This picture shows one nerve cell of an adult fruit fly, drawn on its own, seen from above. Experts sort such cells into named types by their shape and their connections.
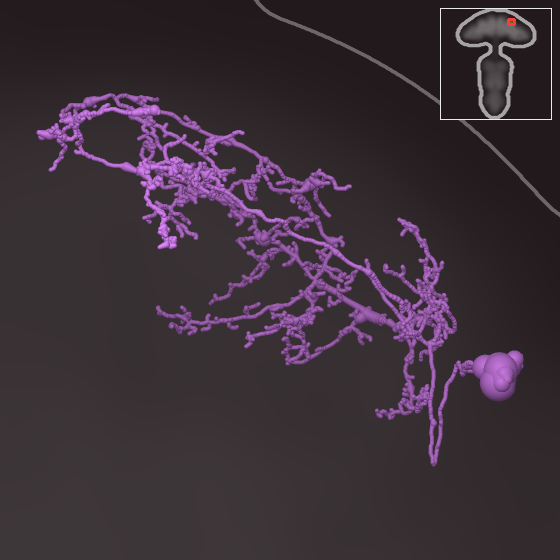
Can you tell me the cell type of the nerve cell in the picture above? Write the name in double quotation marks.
"AVLP387"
